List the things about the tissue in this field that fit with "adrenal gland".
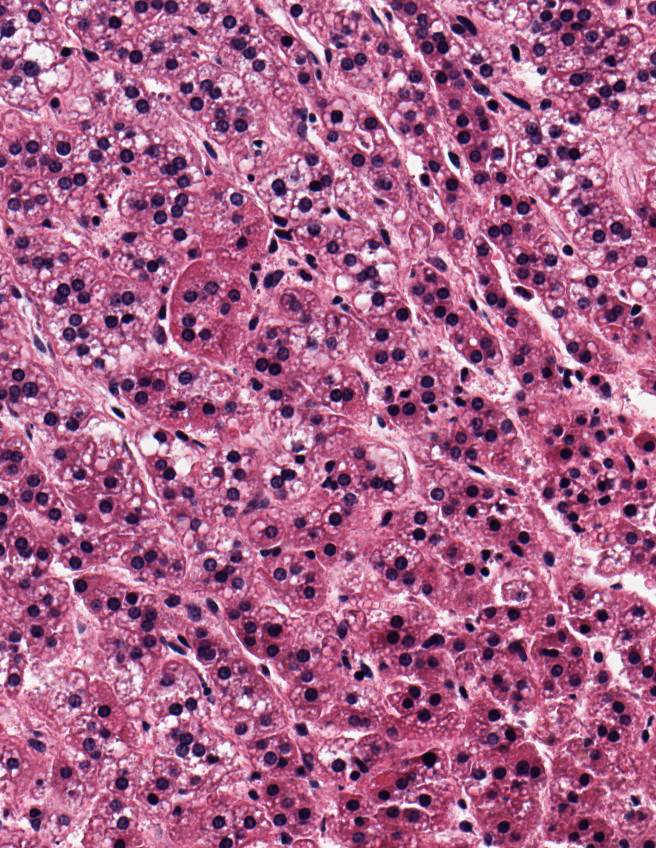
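Adrenal gland is the tissue in this field. Polygonal epithelial cells occupy all of it, set in cords and nests that run diagonally across the field. Many of these cells have foamy cytoplasm packed with numerous small clear vacuoles. Their nuclei are round, dark and fairly uniform, and each lies centrally in its cell. Between the cords run thin vascular channels, lined by flattened, elongated endothelial nuclei.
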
